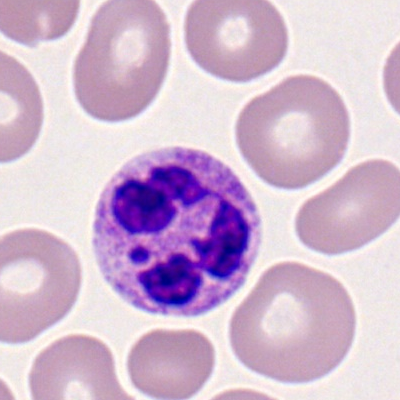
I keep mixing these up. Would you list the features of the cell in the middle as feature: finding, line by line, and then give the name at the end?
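Lobes: several, each separate
Chromatin: dark purple, in coarse clumps
Cytoplasm: plentiful, pale pinkish-lilac
Granules: fine and small, filling the cytoplasm
Identity: segmented neutrophil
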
